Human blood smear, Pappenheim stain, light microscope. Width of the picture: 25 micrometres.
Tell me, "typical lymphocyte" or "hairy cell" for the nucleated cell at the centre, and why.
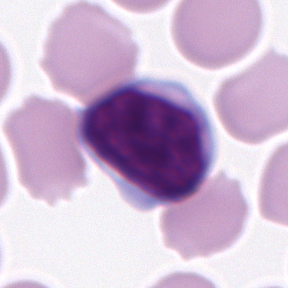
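This cell is a typical lymphocyte, not a hairy cell.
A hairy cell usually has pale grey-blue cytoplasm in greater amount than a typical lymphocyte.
In this cell the cytoplasm is pale blue and widest at the lower edge. The cell is about 12 micrometres across, and its oval nucleus holds dense, coarsely clumped chromatin with paler streaks between darker patches. The outline is smooth, without surface projections.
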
